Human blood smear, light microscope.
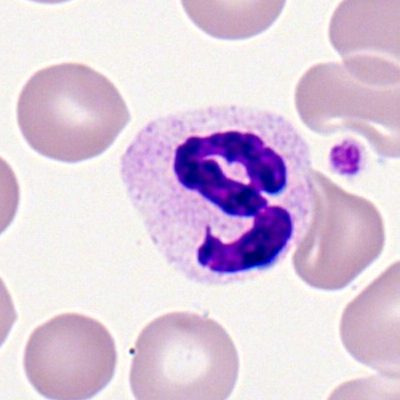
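Segmented neutrophil, the cell in the middle of this stained human blood smear. Its nucleus bends into what looks like an S. I can make out no nucleoli in it. Many fine lilac granules fill the cytoplasm, and I see no vacuoles there.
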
